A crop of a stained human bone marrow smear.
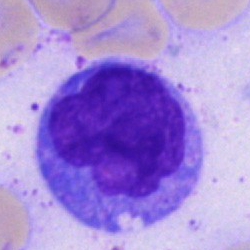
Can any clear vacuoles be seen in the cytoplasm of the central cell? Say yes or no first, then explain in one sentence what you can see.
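Yes. A few small clear vacuoles lie at the lower edge of the cytoplasm.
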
